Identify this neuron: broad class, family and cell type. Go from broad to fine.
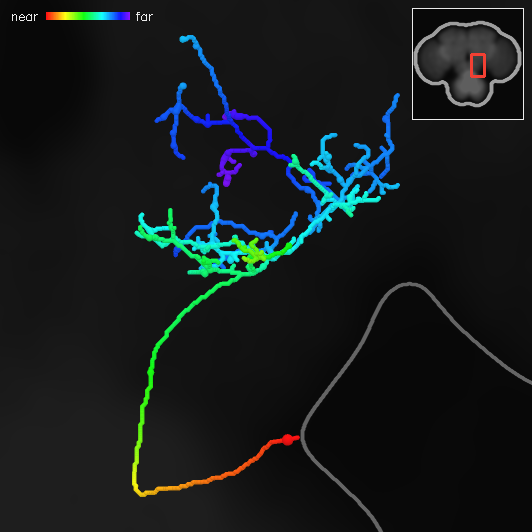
central-brain intrinsic neuron; hemilineage MX3; CB1265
